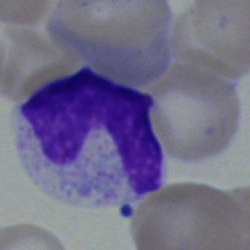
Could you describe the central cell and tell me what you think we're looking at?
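Nucleus bent into an inverted U, both limbs pointing downward. Lies along upper part of cell. Chromatin dense, deep purple. Nucleoli not visible. Band neutrophil.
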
